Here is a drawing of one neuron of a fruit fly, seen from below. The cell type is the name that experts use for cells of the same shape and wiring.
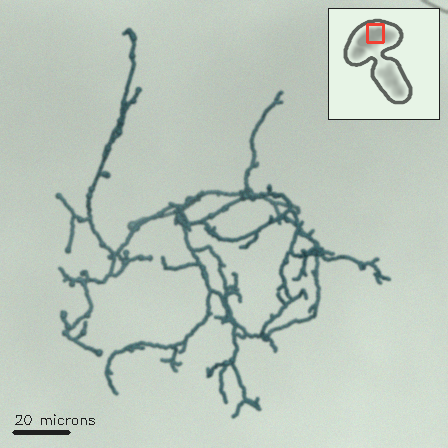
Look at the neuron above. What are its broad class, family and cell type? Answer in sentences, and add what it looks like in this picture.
It is a central-brain intrinsic neuron. Its family is hemilineage SMPp&v1_posterior. Its cell type is CB0976. It lies in the brain. By the scale bar it is about 140 microns tall in this view. The picture shows dozens of branch ends.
